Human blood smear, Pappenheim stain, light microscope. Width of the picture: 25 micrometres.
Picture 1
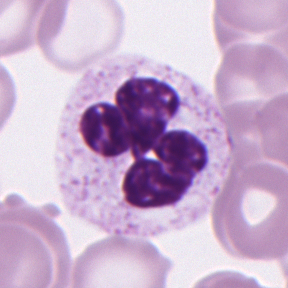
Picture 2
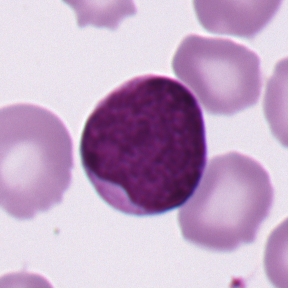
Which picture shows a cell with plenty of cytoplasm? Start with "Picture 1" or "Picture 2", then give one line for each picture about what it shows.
Picture 1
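Picture 1: The cytoplasm is plentiful and very pale pinkish-lilac.
Picture 2: The nucleus fills almost the whole cell.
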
